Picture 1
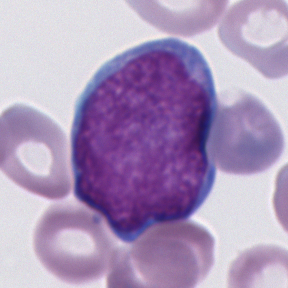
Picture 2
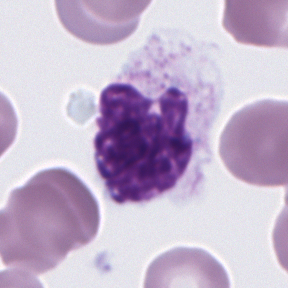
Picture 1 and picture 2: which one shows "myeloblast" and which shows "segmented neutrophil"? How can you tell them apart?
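Myeloblast in picture 1, segmented neutrophil in picture 2. Nucleus: fills nearly the whole myeloblast; in the neutrophil, irregular and folded, small notch at the top. Neutrophil chromatin dark purple, coarsely clumped; no nucleoli visible.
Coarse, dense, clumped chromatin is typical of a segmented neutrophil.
Cytoplasm: myeloblast, only a thin deep-blue rim; neutrophil, pale, lying mainly upper right of the nucleus.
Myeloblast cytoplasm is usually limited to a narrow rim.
Granules: none in the myeloblast; fine, sparse, purple-violet in the neutrophil.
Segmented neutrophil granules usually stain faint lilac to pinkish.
Myeloblast: no vacuoles, no blebs or projections; red cells press against lower and right edges. Neutrophil outline irregular, faint at upper right.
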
